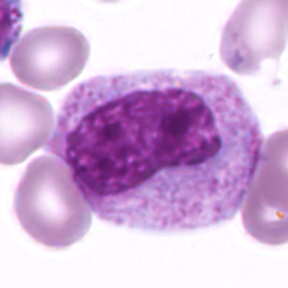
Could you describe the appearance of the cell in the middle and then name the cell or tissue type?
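Looking first at the nucleus, it sits towards the upper left, leaving more cytoplasm below and to the right. Its chromatin is clumped, darker patches set in lighter areas. The cytoplasm is pale lilac, with fine purple granules scattered throughout. So this is a myelocyte.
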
